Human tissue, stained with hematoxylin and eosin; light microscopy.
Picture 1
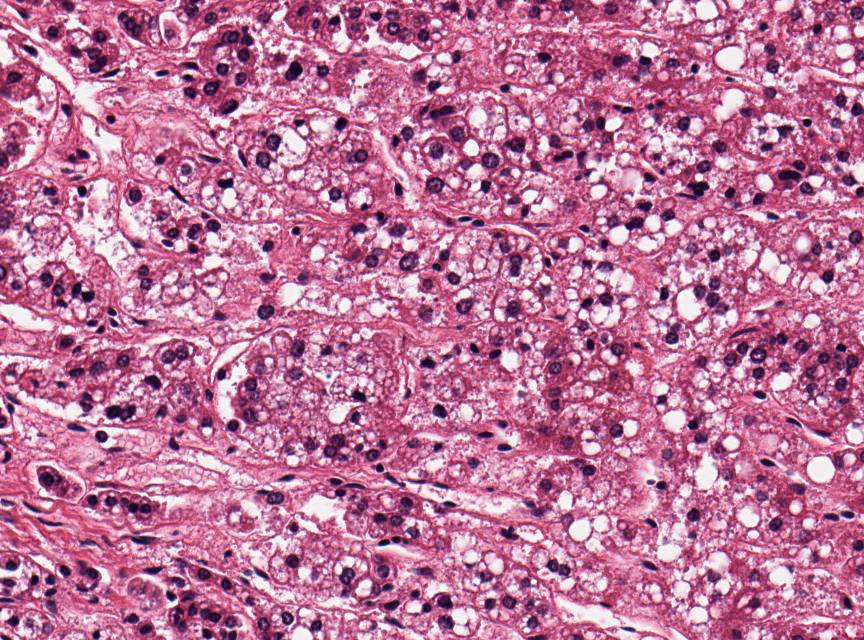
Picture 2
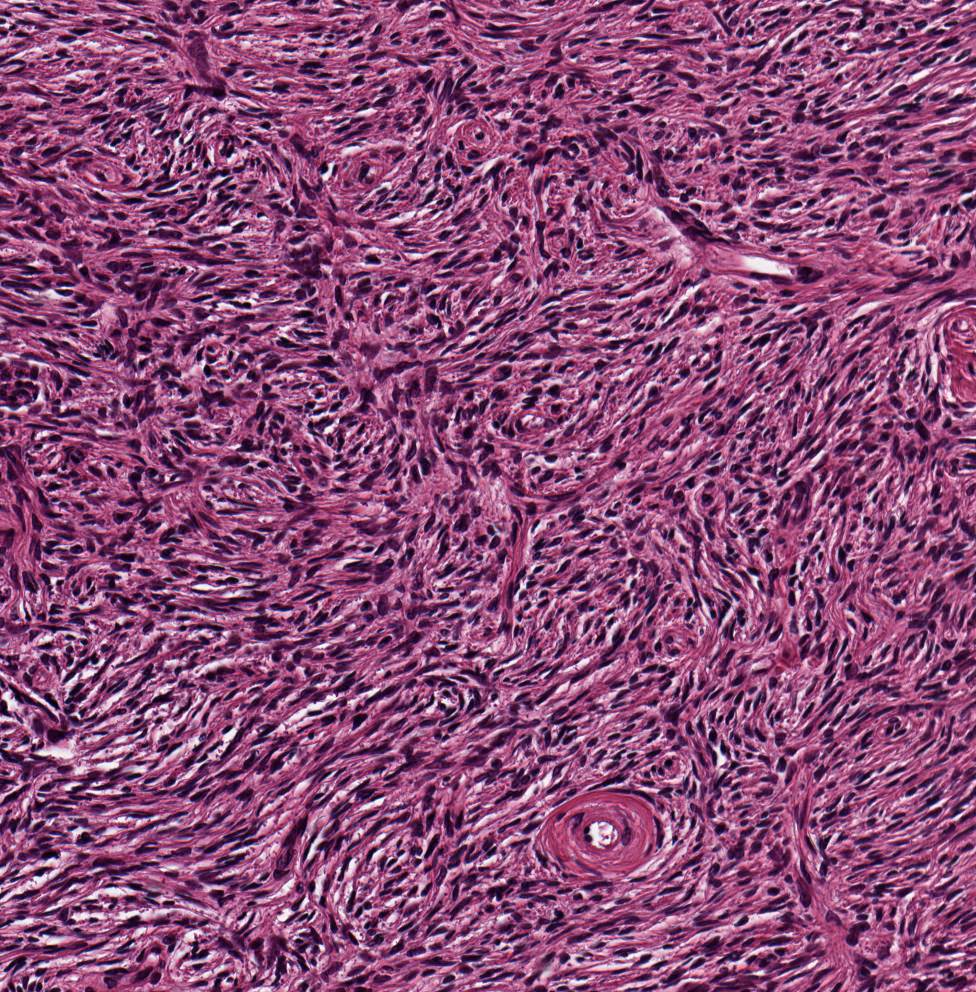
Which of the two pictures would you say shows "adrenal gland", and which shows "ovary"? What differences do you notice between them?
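Right, the adrenal gland is picture 1 and the ovary picture 2. In the first, large polygonal cells lie in nests and cords between thin pink septa throughout. Their cytoplasm is crowded with many clear round vacuoles of varying size, the largest mostly in the right half. In the second, densely packed spindle cells in short interlacing fascicles and small whorls fill the whole field, with mostly elongated, dark, fairly uniform nuclei. At lower centre sits one round, concentrically layered pink structure with a small clear centre.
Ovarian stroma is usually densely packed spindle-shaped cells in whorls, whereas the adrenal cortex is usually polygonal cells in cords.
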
